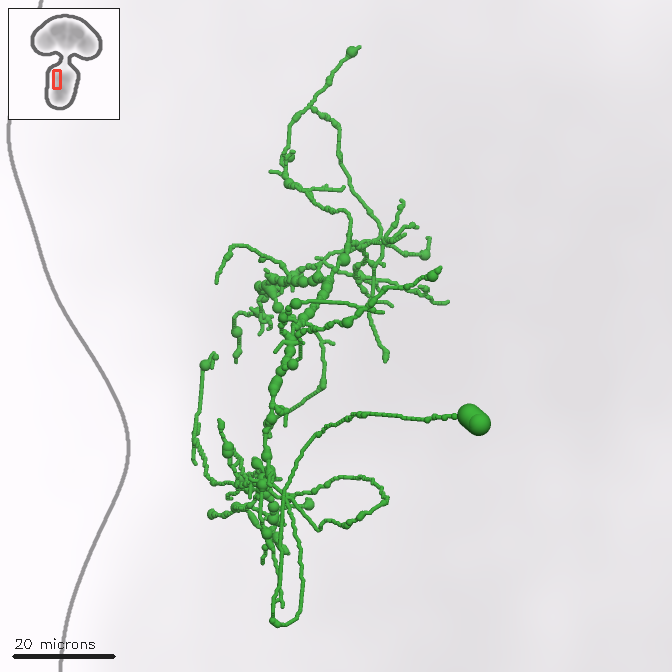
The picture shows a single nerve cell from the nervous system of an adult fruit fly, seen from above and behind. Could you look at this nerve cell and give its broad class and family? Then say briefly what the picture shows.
This is a nerve-cord intrinsic neuron. Its family is hemilineage 11B. It is in the nerve cord and does not reach the brain. From top to bottom in the picture it spans about 120 microns. Dozens of branch ends can be seen.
